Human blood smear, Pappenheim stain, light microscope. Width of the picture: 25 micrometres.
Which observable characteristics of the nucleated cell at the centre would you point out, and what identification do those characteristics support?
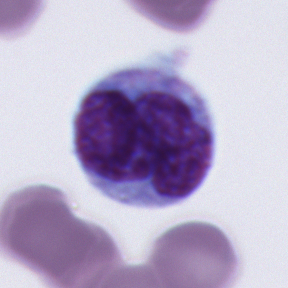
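Looking at this cell, its outline is round and smooth. A deep vertical cleft splits the nucleus into a left part and a right part. I see no coarse coloured granules in the cytoplasm. There is also a small pale tag sticking out from the top edge. So this is a monocyte.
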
